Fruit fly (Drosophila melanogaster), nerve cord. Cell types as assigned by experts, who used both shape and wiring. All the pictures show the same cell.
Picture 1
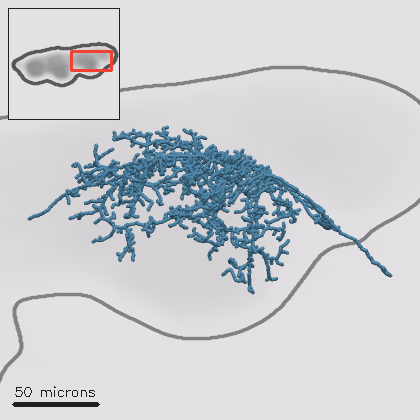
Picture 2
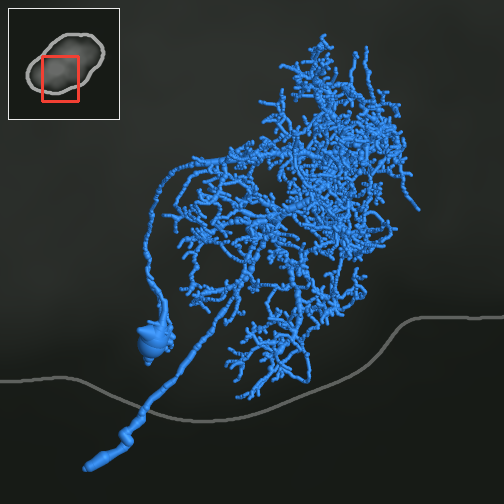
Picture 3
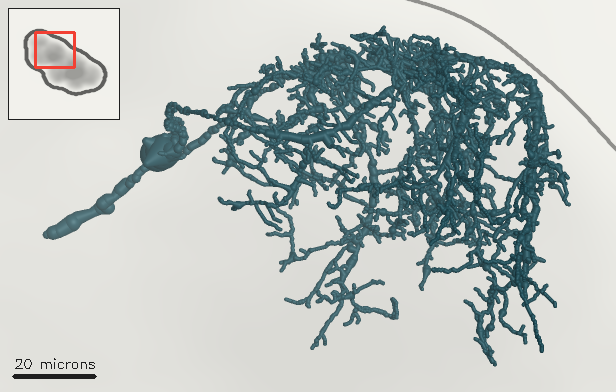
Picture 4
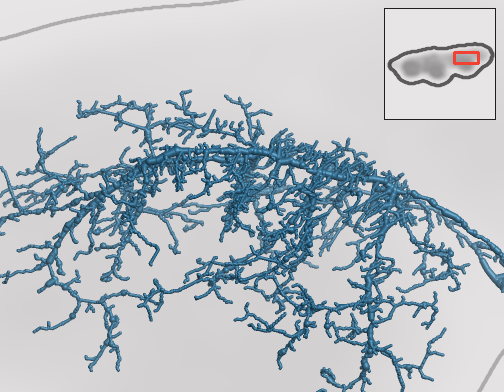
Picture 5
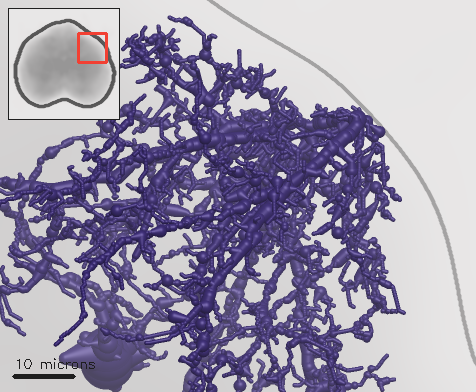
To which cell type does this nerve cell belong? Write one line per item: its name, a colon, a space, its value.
cell type: Sternal posterior rotator MN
